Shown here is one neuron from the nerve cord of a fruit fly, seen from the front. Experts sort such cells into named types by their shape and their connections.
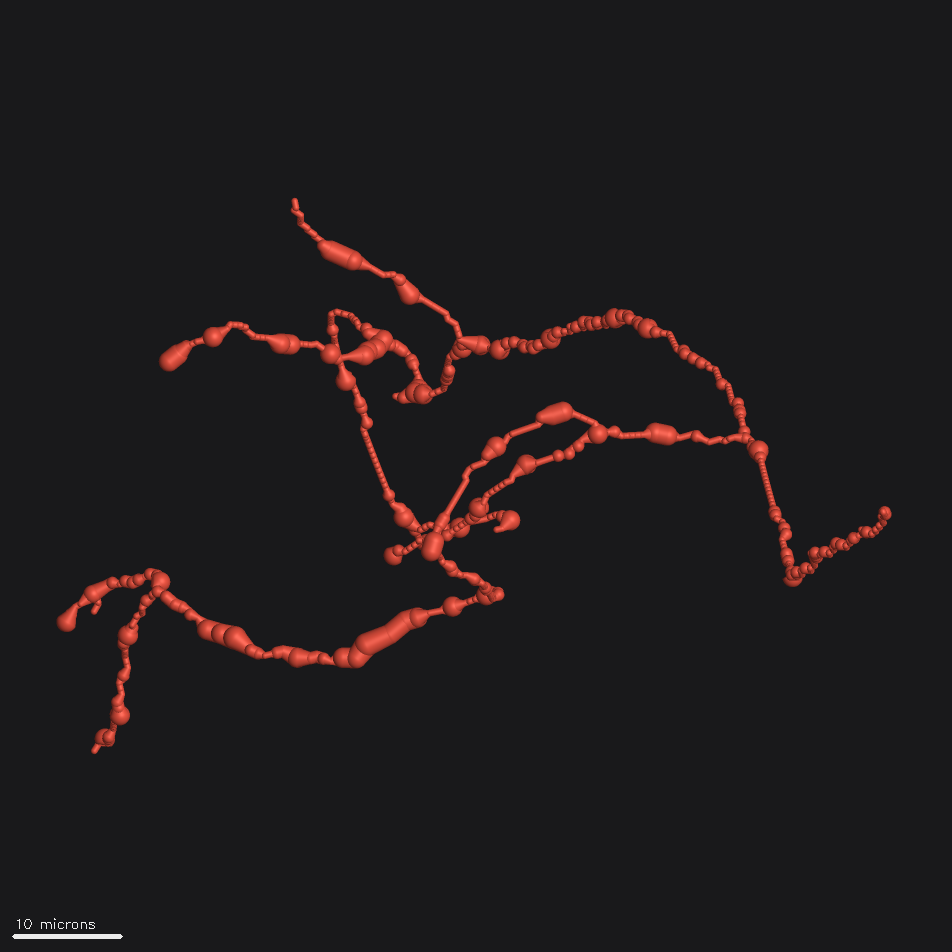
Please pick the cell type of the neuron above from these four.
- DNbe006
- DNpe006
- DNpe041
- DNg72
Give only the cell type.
DNg72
